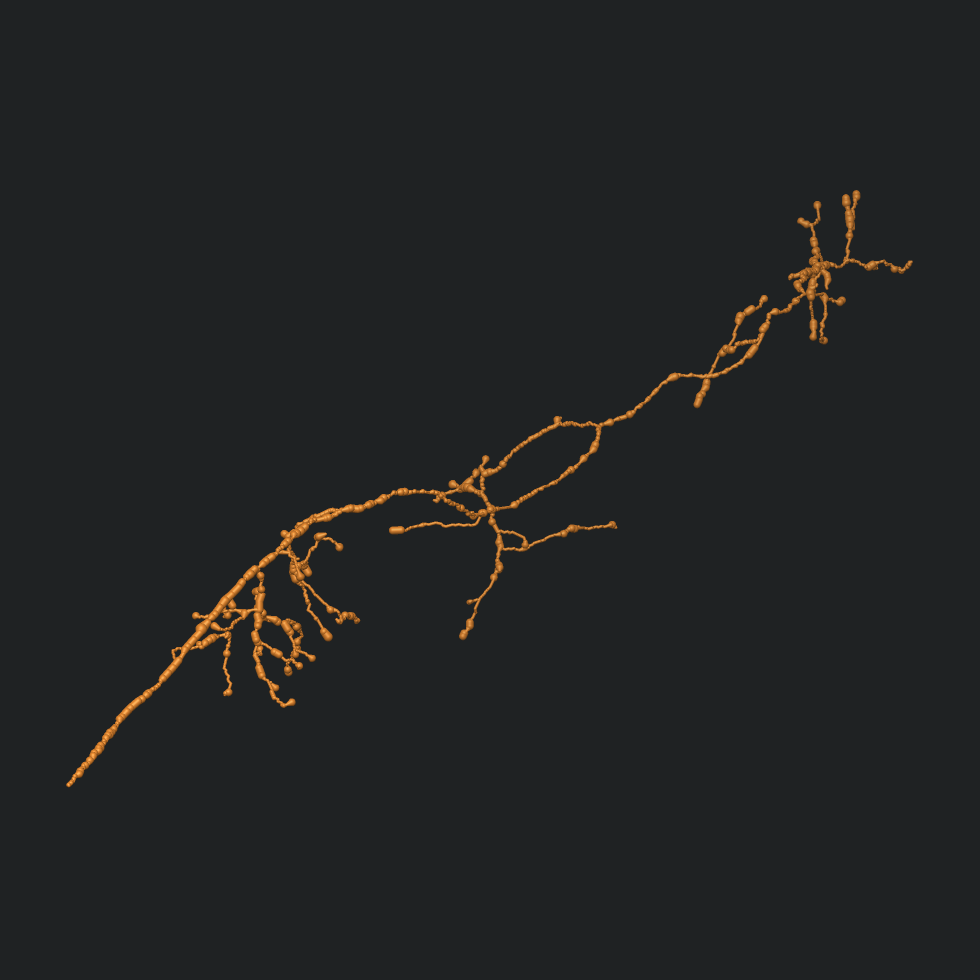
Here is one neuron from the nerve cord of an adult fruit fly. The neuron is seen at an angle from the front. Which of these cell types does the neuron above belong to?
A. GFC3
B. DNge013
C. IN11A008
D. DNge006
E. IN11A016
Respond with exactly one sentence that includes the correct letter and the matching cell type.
In option D is DNge006, which is the cell type of the neuron.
